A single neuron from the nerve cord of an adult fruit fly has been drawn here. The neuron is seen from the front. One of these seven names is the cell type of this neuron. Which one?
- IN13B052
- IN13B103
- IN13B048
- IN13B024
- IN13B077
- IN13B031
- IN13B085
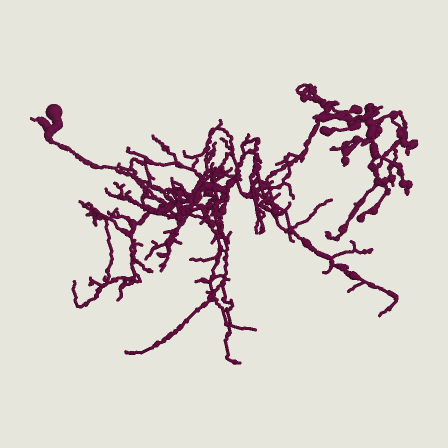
IN13B103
